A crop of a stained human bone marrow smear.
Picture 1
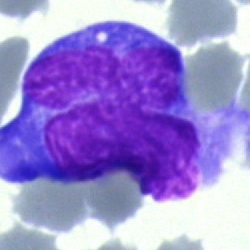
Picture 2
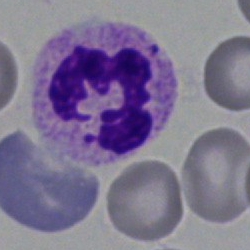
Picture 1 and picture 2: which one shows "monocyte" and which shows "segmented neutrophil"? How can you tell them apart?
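Monocyte in picture 1, segmented neutrophil in picture 2. Outline: irregular in the monocyte, with a pale, ragged extension of cytoplasm on the right; round and smooth in the segmented neutrophil. Cytoplasm of the monocyte: no granules, and a single small, round, clear vacuole near the top edge of the cell. Nucleus of the segmented neutrophil: chromatin dark purple and coarsely clumped, with no nucleoli visible. Two small dark round bodies lie beside that nucleus. Surroundings: pale grey red cells encircle the monocyte and touch its edges, whereas a red cell touches the segmented neutrophil at its lower left edge.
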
